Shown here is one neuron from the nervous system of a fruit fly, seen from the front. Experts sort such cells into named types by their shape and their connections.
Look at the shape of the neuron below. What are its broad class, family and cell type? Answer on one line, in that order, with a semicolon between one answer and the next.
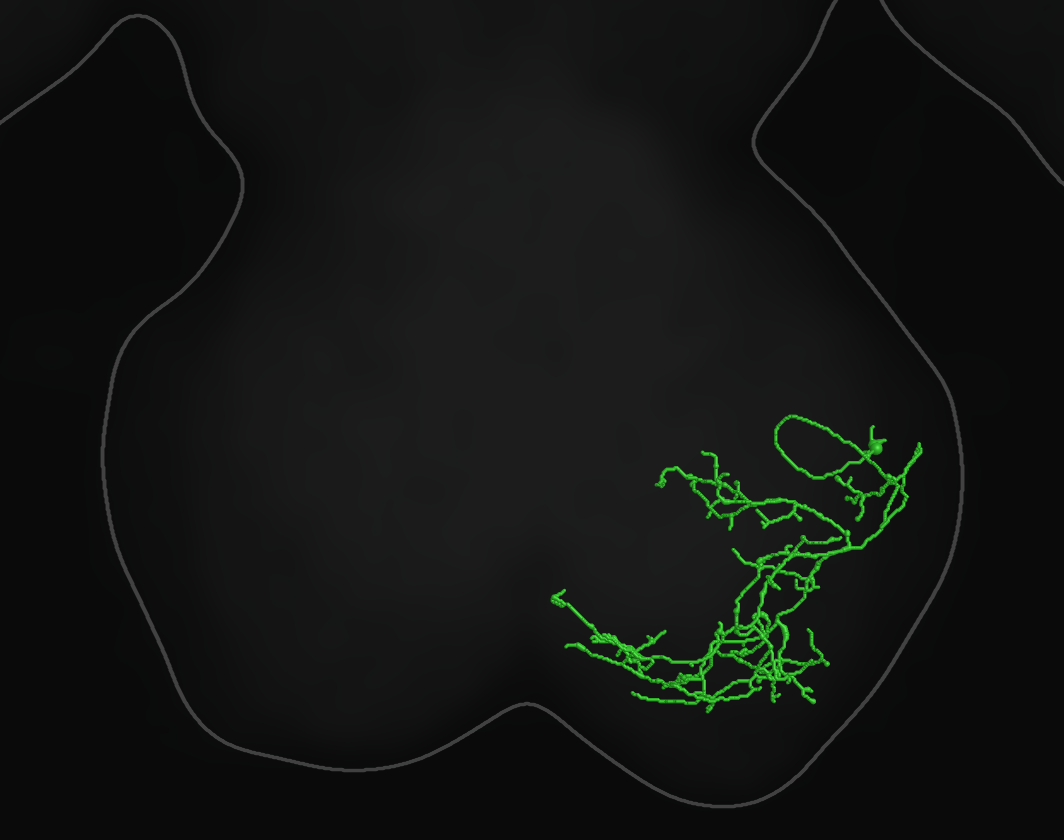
nerve-cord intrinsic neuron; hemilineage 03A; IN03A062_e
